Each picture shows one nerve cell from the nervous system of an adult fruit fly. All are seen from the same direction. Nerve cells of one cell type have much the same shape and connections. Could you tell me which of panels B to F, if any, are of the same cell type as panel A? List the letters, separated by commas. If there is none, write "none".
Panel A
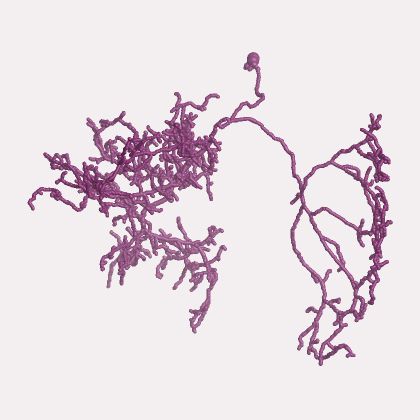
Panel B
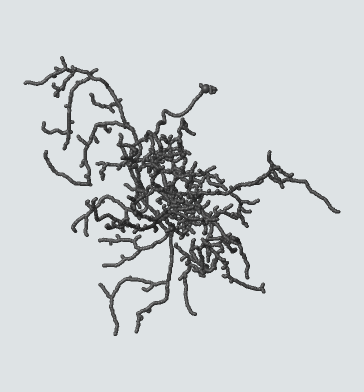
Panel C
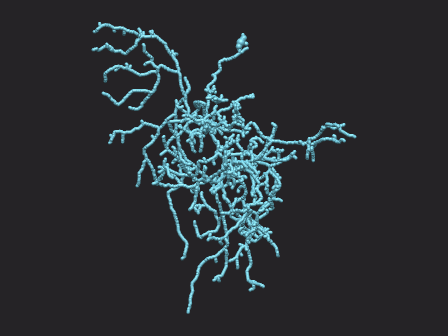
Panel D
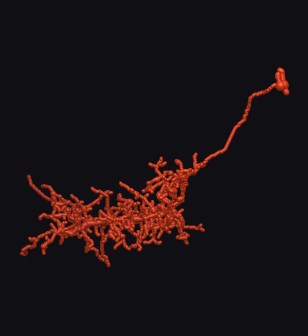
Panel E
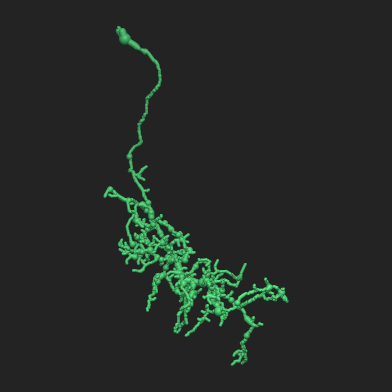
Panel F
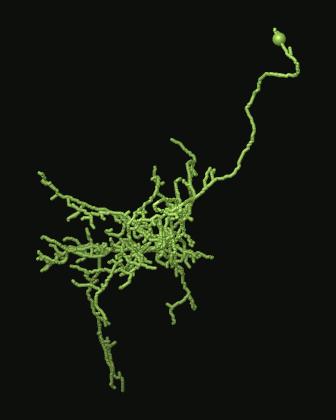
B, C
